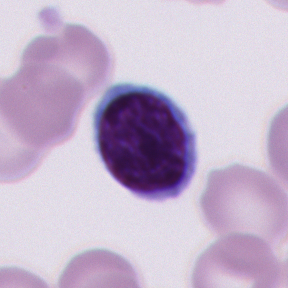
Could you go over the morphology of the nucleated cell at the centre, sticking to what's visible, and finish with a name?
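Without projections, the cell's outline is smooth. Its nucleus shows neither an indentation nor lobes, and the chromatin is dark purple and coarsely clumped. The cytoplasm contains no visible granules. The cell is a typical lymphocyte.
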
